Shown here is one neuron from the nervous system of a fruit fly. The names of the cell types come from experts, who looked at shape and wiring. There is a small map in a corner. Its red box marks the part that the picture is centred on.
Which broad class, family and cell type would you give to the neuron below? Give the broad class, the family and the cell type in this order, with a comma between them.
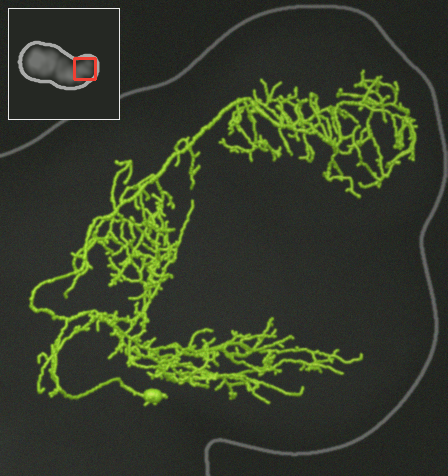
nerve-cord intrinsic neuron, hemilineage 10B, IN10B011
